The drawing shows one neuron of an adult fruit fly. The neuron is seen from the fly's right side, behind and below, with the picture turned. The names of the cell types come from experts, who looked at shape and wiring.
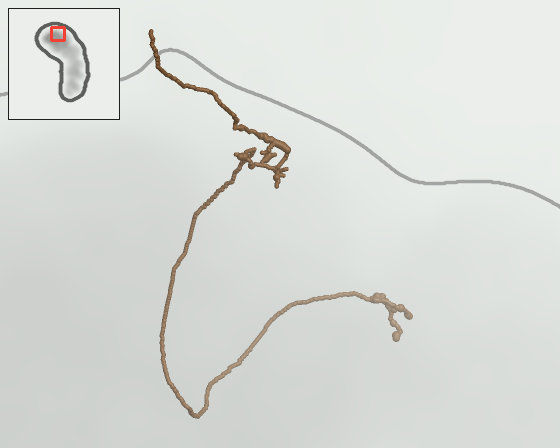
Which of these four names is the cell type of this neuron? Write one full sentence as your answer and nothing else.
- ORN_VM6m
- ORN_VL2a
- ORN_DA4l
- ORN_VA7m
This neuron is an instance of the cell type ORN_VA7m.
